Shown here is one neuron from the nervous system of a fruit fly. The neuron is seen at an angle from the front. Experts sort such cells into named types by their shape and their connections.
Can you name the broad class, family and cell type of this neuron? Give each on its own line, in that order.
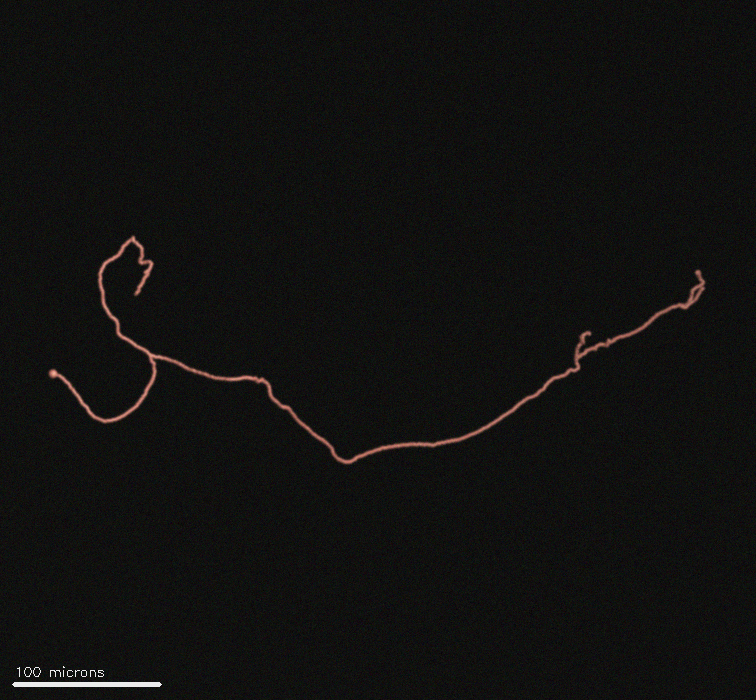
descending neuron
hemilineage LB7
DNge114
